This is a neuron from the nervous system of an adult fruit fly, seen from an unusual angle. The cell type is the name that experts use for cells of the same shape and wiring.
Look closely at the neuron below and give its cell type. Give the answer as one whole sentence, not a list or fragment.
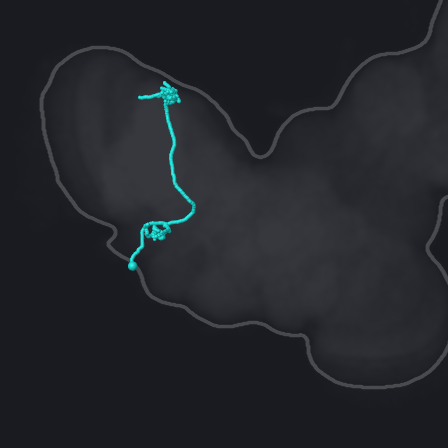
By cell type, this neuron is classified as M_vPNml53.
